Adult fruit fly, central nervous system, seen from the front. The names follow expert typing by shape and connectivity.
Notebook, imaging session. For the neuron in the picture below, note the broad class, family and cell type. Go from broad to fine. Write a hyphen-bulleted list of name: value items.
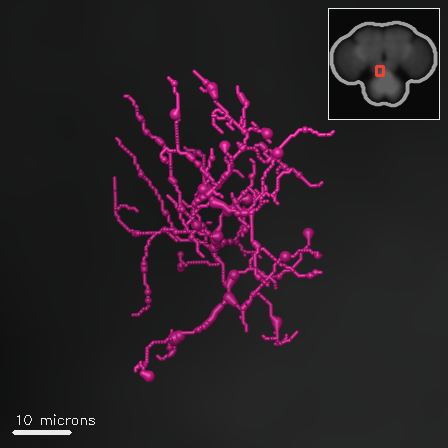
- broad class: central-brain intrinsic neuron
- family: hemilineage LB23
- cell type: GNG612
